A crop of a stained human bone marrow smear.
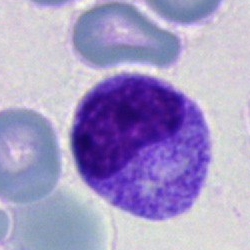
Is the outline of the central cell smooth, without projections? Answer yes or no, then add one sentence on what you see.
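Yes. The cell outline is roughly round with a smooth edge.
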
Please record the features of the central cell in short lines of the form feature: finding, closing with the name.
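Nucleus position: off-centre, toward the upper left
Nucleus size: about half of the cell
Cytoplasm colour: lilac-purple rather than blue
Granules: fine, purple, filling the cytoplasm
Name: metamyelocyte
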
